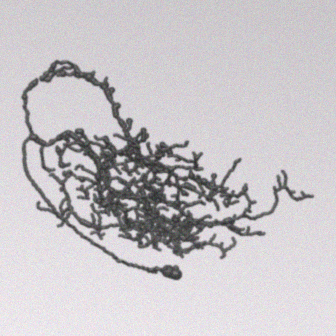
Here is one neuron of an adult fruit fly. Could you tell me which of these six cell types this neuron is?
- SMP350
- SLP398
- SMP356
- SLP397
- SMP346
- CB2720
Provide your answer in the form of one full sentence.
This neuron is categorized as cell type SMP346.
